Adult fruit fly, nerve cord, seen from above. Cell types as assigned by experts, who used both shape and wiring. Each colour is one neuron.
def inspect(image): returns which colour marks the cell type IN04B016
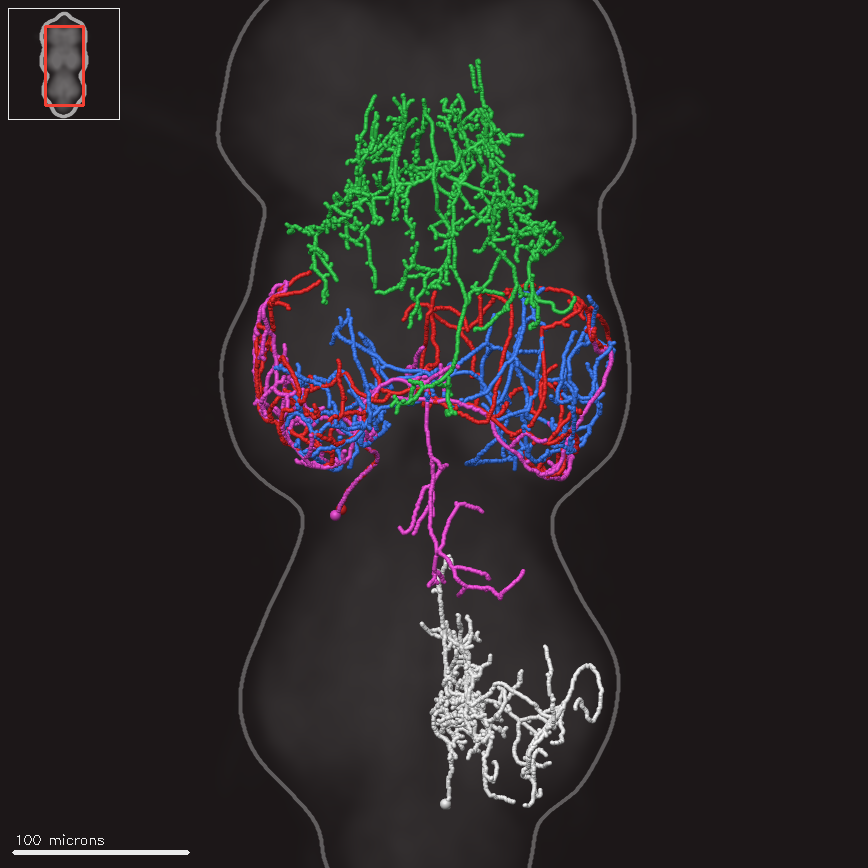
red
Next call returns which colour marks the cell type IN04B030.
magenta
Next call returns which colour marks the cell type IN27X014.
green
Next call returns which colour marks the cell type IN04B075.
white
